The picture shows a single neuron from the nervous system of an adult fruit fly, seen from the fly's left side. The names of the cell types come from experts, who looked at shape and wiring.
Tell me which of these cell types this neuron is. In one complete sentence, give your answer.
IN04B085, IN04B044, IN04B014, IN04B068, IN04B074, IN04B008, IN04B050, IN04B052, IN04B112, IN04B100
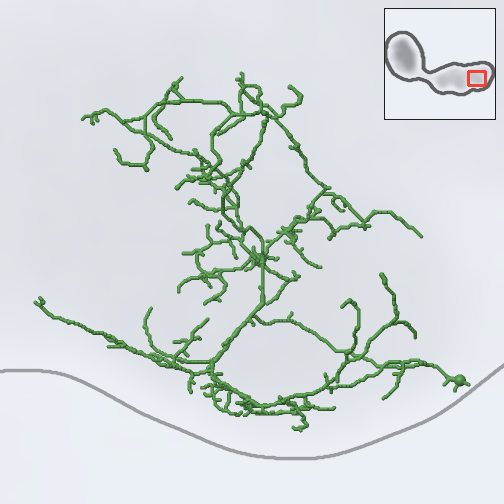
Belonging to the cell type IN04B068 is this neuron.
